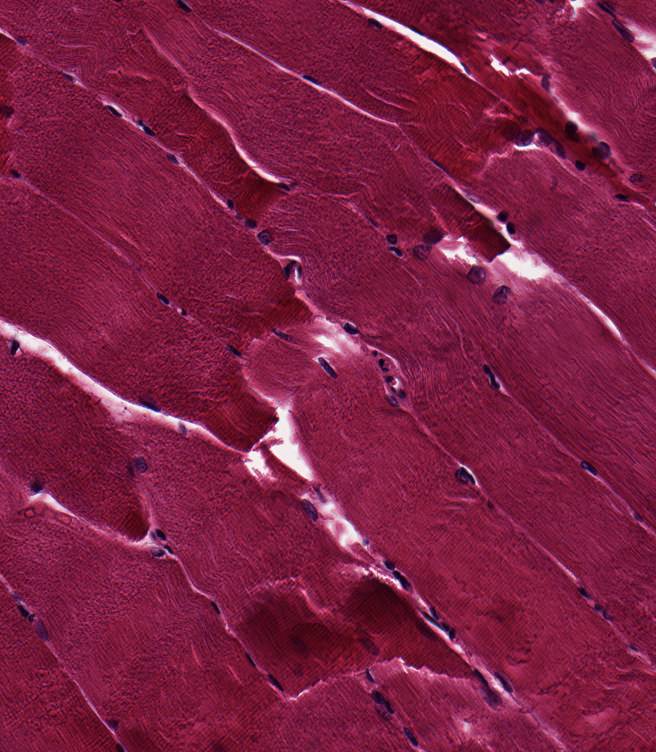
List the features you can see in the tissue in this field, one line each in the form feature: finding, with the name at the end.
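Fibres: long, parallel, diagonal from upper left to lower right
Nuclei: at fibre edges, not central
Nuclear shape: small, dark, elongated along fibre length
Cytoplasm: deep pink-red, fine cross-striations
Name: skeletal muscle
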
